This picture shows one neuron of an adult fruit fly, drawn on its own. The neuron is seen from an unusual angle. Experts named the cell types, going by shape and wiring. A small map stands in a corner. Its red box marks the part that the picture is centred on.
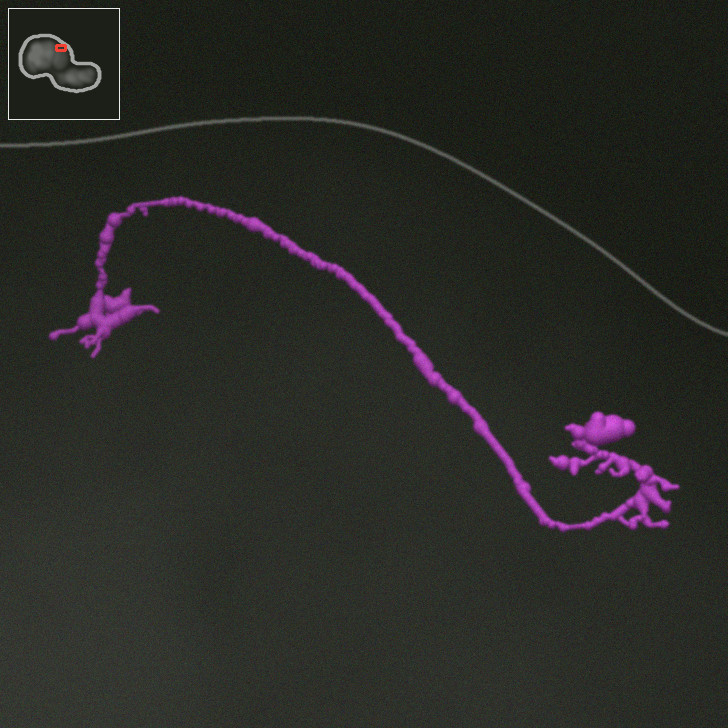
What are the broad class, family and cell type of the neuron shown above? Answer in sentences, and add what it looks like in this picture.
This is an optic-lobe intrinsic neuron. Its family is L. It is of cell type L3. Its cell body lies on the right of the picture. As drawn here it is wider than it is tall.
